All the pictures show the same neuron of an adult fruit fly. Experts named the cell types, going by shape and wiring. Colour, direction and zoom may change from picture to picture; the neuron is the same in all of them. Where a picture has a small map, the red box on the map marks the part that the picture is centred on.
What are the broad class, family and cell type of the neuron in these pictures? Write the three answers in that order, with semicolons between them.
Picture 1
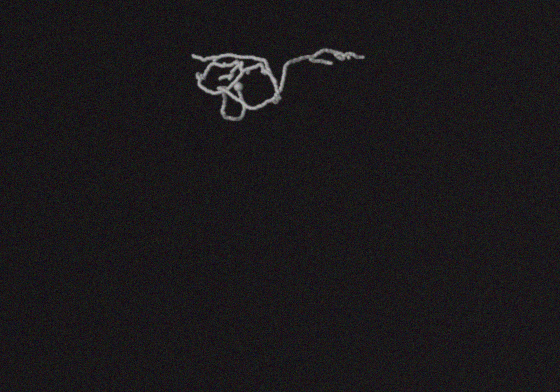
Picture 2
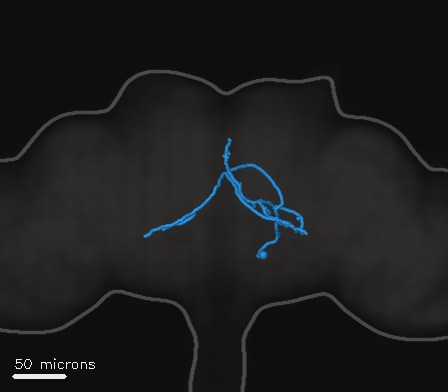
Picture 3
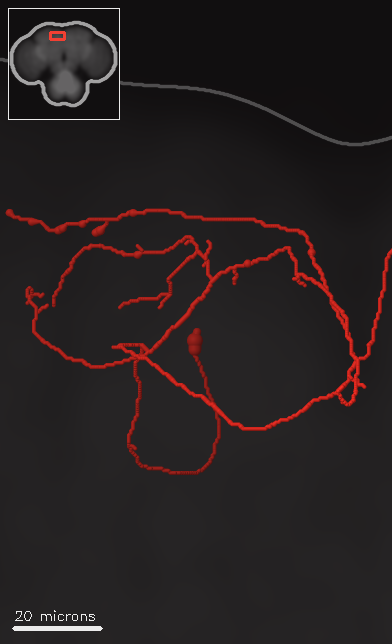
central-brain intrinsic neuron; hemilineage DM3_dorso_medial; SMP523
